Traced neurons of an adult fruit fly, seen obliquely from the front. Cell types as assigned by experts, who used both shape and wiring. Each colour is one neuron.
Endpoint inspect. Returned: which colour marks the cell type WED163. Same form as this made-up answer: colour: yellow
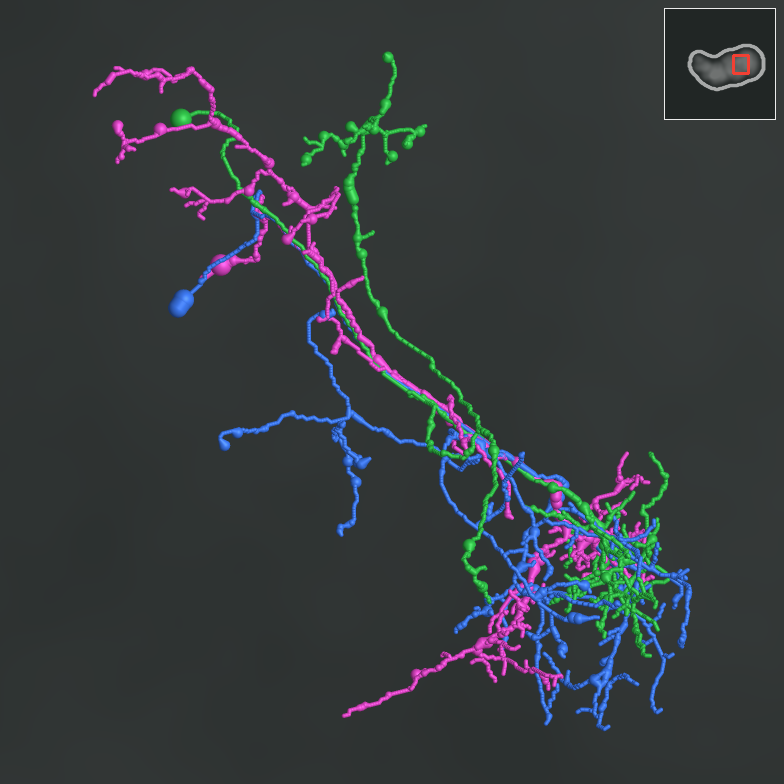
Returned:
colour: green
